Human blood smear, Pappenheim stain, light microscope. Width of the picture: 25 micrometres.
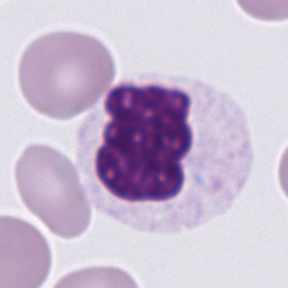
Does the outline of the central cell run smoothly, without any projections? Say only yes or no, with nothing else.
Yes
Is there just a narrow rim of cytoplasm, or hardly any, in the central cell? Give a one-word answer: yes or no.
No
